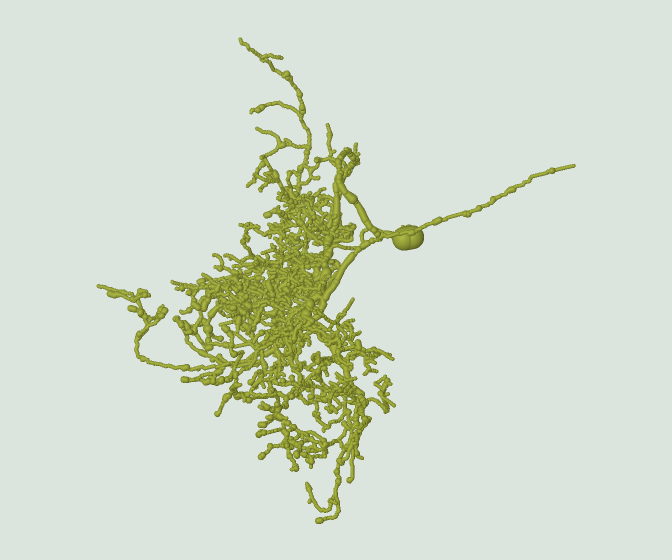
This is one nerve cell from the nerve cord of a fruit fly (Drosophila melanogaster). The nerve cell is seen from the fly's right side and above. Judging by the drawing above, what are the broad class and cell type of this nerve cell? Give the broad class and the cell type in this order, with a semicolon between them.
ascending neuron; ANXXX026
